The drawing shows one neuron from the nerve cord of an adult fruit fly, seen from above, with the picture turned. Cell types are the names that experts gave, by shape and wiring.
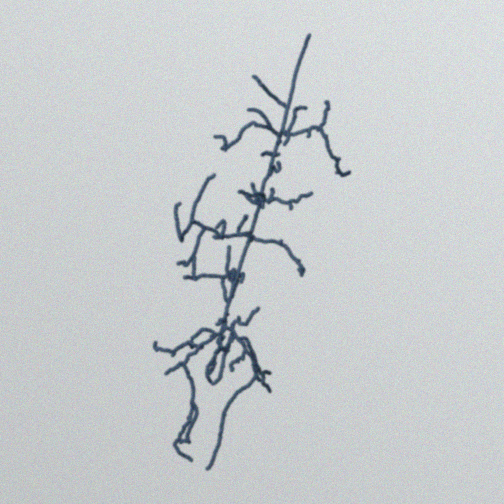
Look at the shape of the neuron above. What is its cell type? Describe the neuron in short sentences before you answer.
The drawing shows no cell body. Dozens of branch ends can be seen. This is a descending neuron. Its cell type is DNp68.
